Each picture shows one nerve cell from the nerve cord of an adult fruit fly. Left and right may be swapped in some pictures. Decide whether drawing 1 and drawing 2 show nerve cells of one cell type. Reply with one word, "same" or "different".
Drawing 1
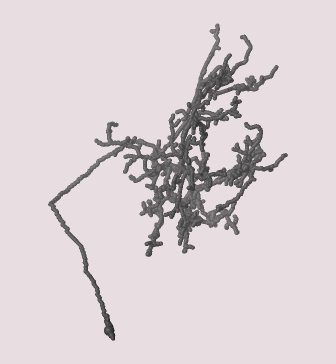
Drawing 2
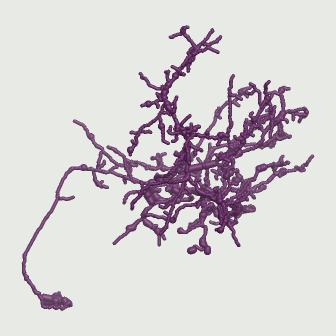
same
